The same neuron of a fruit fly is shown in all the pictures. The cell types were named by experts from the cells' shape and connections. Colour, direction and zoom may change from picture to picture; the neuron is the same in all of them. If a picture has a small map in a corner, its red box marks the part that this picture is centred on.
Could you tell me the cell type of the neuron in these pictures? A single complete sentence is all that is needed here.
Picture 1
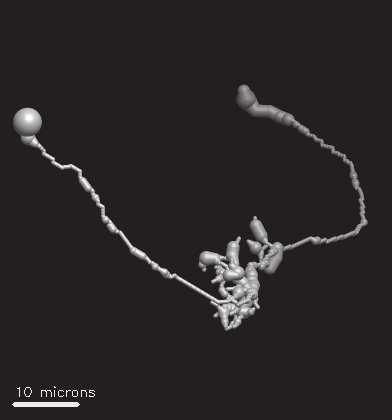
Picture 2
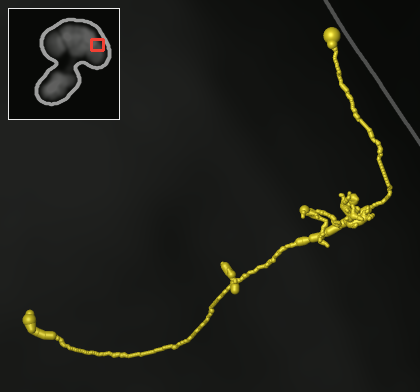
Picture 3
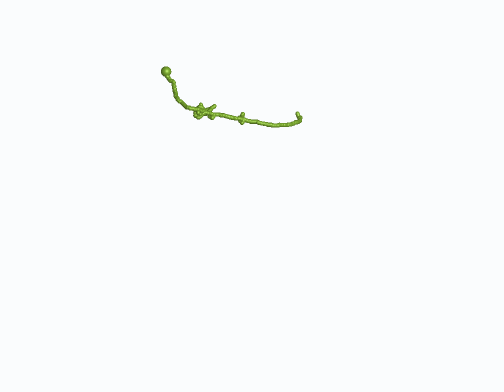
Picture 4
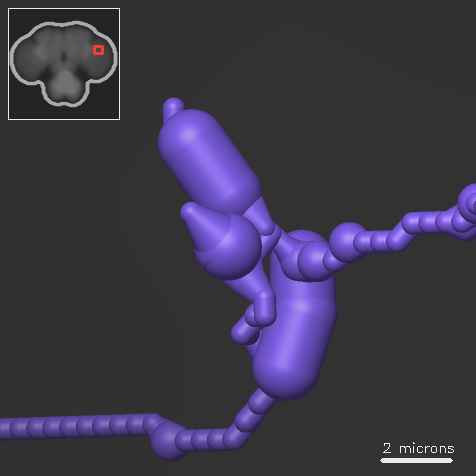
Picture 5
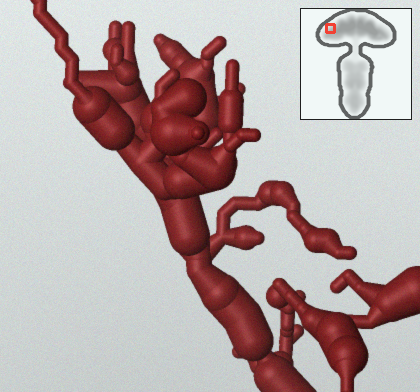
The cell type for the neuron is Tm2.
